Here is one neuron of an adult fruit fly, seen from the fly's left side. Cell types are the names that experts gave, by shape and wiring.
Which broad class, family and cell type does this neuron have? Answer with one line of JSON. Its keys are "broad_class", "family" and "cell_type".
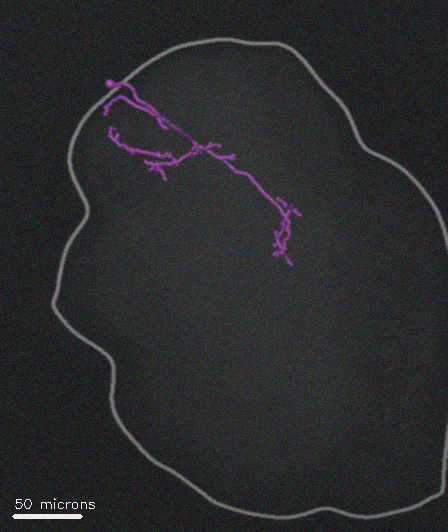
{"broad_class": "central-brain intrinsic neuron", "family": "hemilineage SMPad2", "cell_type": "SIP021_a"}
